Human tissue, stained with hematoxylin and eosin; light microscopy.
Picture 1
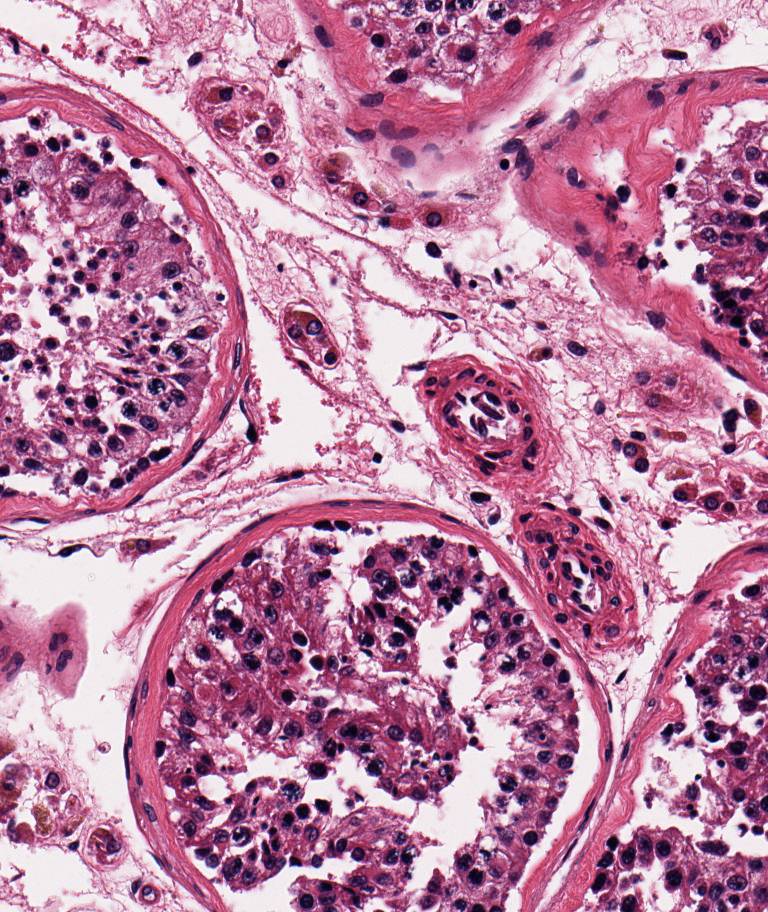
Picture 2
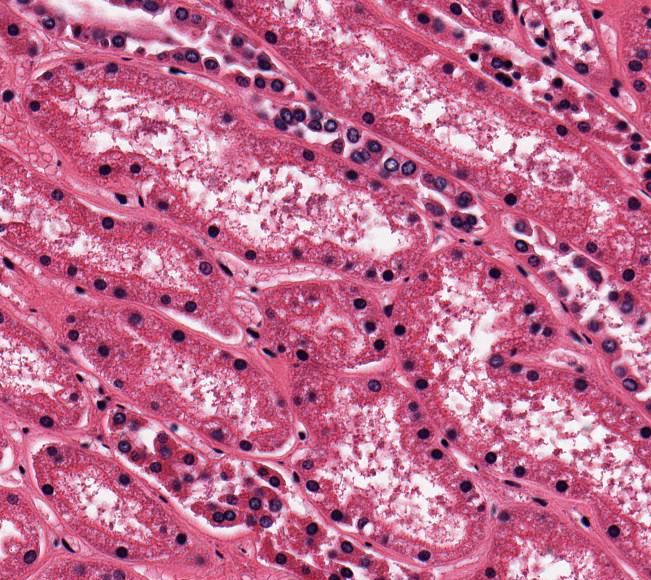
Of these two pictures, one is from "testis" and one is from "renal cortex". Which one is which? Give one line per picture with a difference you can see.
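The field in picture 1 comes from the testis. The tubules are filled by several layers of cells with round, dark nuclei, not a single layer.
The field in picture 2 comes from the renal cortex. Most tubules are lined by a single layer of cells with abundant, granular, strongly eosinophilic cytoplasm.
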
